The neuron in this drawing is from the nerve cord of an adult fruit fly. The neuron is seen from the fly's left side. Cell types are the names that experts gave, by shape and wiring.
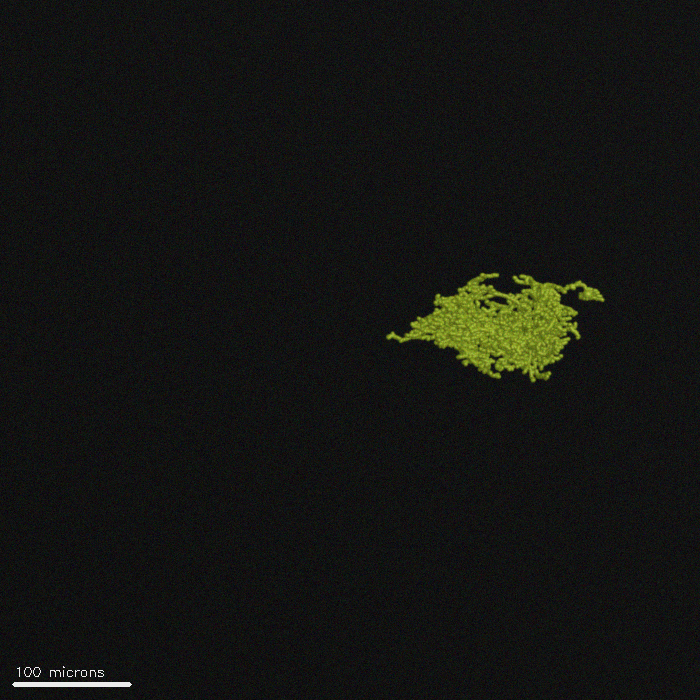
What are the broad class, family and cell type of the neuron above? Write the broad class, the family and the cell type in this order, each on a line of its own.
nerve-cord intrinsic neuron
hemilineage 19A
IN19A005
